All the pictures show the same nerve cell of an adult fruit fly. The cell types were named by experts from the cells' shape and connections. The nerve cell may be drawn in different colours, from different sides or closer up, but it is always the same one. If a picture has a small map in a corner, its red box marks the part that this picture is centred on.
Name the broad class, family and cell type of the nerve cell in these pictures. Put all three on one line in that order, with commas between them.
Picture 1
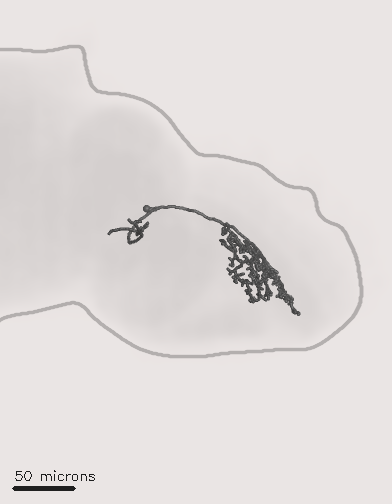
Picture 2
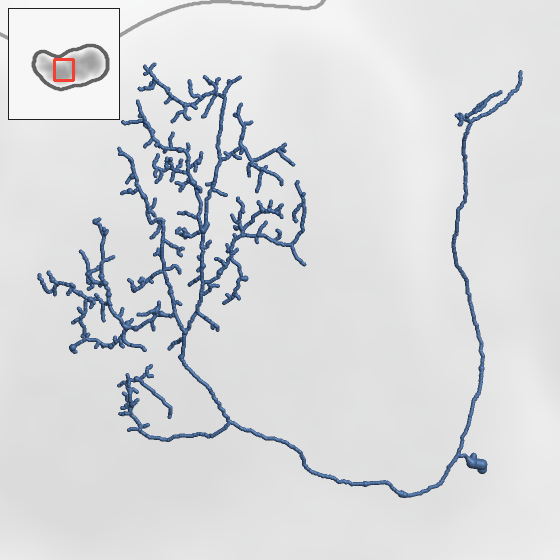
visual projection neuron, MeVP, MeVP3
